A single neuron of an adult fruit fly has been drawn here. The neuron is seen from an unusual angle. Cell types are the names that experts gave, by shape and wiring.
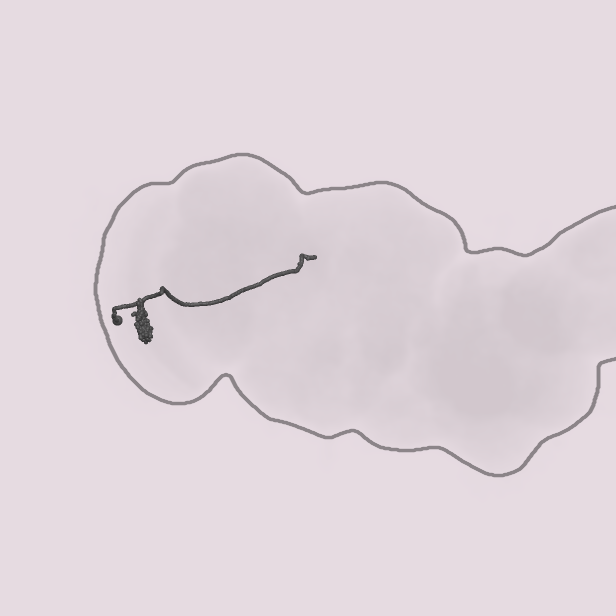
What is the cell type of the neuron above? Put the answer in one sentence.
The cell type is MeVP6.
